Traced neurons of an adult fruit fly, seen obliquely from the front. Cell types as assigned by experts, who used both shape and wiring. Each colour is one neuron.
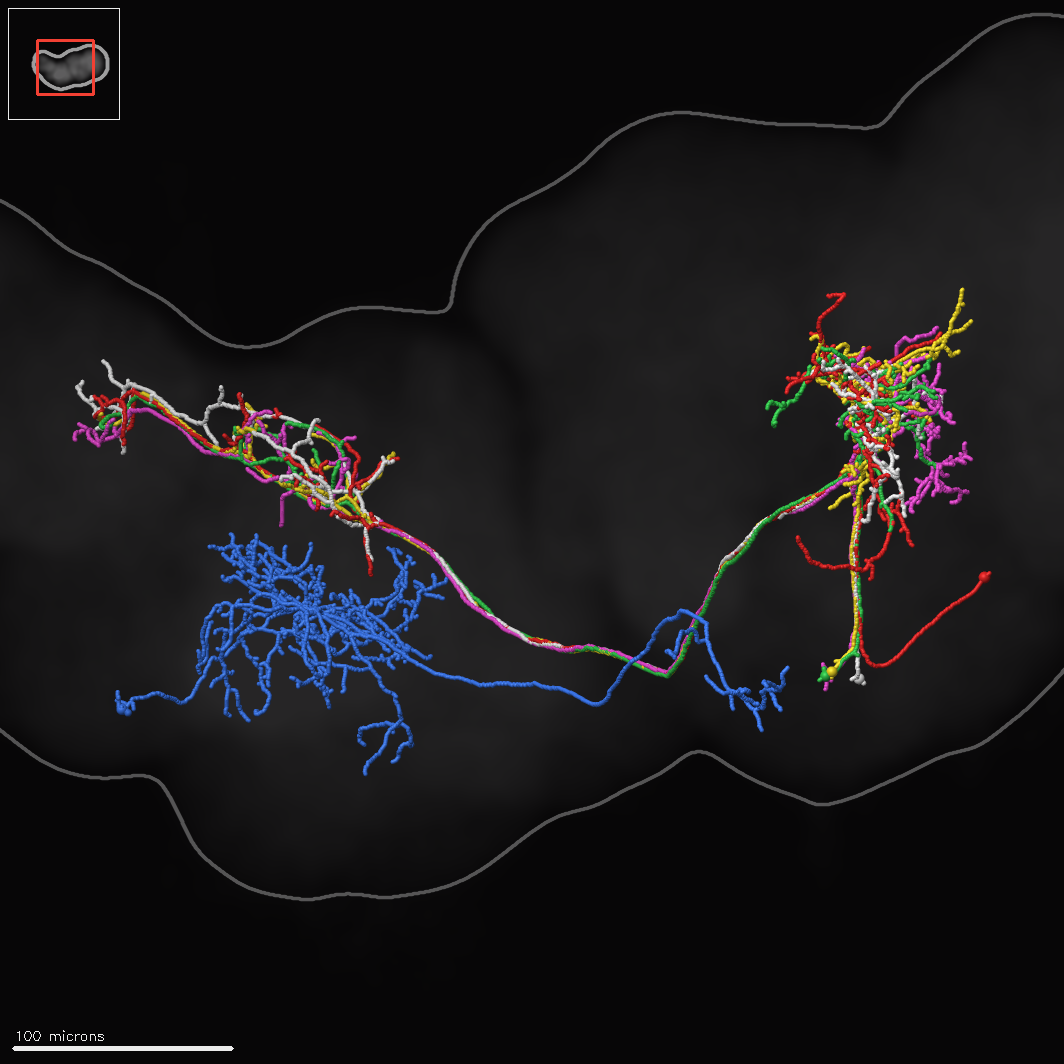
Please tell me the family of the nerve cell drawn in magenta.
hemilineage LB12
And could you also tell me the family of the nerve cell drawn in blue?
hemilineage 12A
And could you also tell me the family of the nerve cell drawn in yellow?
hemilineage LB12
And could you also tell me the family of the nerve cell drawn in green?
hemilineage LB12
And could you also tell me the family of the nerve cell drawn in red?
hemilineage LB12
